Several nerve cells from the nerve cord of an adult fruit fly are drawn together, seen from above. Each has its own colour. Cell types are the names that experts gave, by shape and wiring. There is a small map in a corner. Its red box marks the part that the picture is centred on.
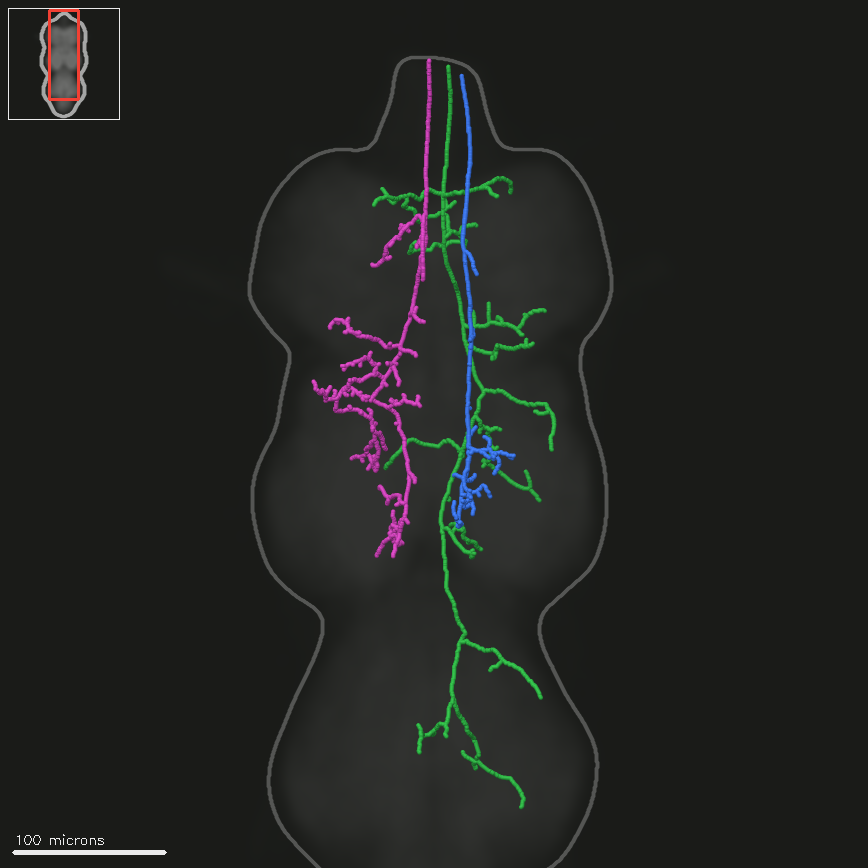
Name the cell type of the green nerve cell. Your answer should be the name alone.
DNde001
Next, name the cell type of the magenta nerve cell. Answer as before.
DNde006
